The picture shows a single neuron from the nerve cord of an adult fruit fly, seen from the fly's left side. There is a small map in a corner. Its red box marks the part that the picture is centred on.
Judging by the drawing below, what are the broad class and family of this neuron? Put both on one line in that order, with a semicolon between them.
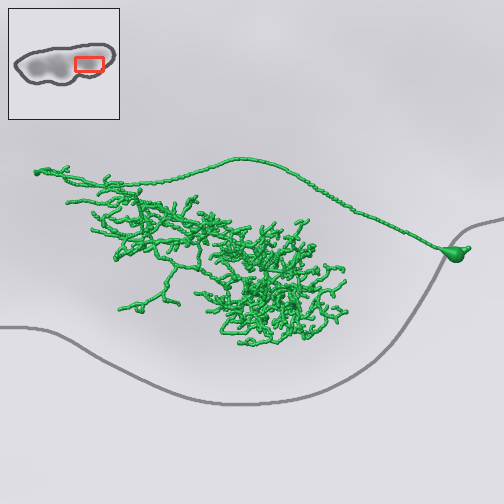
nerve-cord intrinsic neuron; hemilineage 12B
